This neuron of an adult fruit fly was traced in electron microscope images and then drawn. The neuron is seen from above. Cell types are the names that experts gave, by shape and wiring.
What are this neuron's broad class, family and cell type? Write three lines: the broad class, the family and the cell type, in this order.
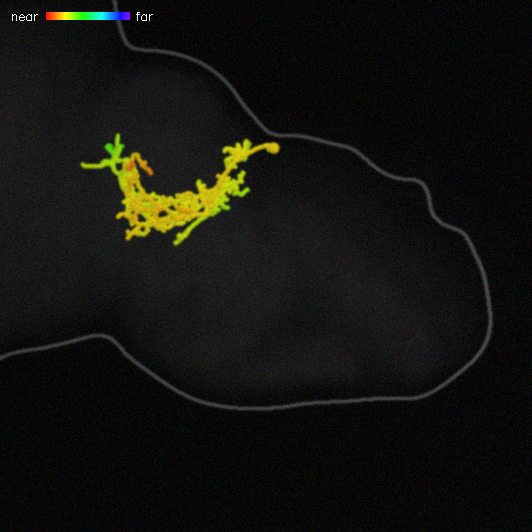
central-brain intrinsic neuron
hemilineage VLPl2_posterior
CB2127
